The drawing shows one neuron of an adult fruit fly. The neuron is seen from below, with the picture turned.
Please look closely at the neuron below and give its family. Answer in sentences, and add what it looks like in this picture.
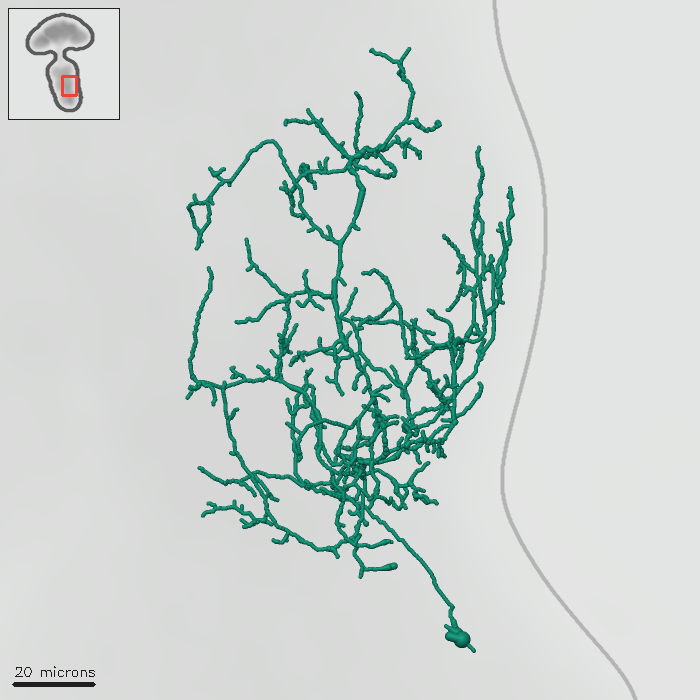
Its family is hemilineage 03A. It is a nerve-cord intrinsic neuron. It is in the nerve cord and does not reach the brain. From top to bottom in the picture it spans about 150 microns.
